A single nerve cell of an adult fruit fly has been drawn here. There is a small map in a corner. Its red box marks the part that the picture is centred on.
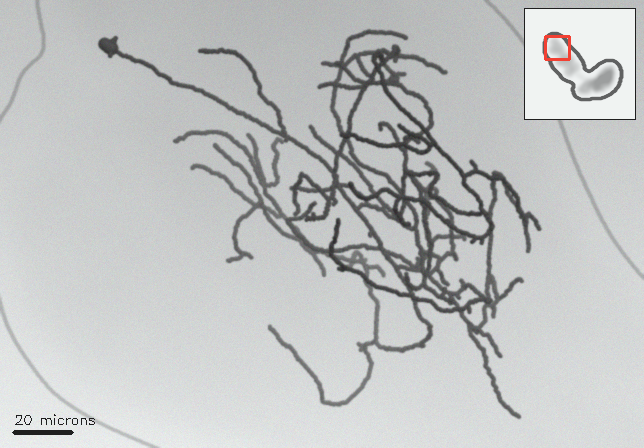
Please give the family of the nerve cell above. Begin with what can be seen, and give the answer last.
The cell body can be seen at the upper left of the picture. By the scale bar it is about 150 microns wide in this view. The picture shows dozens of branch ends. This is a nerve-cord intrinsic neuron. Its family is hemilineage 04B.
